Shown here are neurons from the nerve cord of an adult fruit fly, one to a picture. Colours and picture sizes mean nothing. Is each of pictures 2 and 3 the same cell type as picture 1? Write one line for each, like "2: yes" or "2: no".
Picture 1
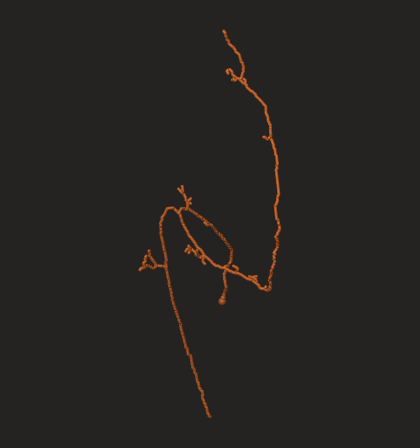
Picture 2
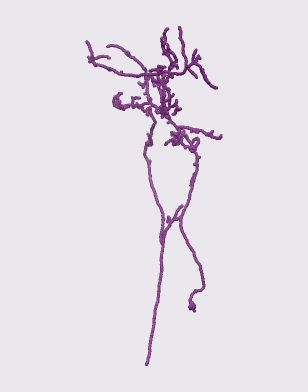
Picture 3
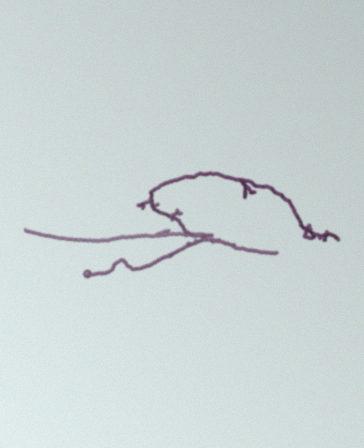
2: no
3: yes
